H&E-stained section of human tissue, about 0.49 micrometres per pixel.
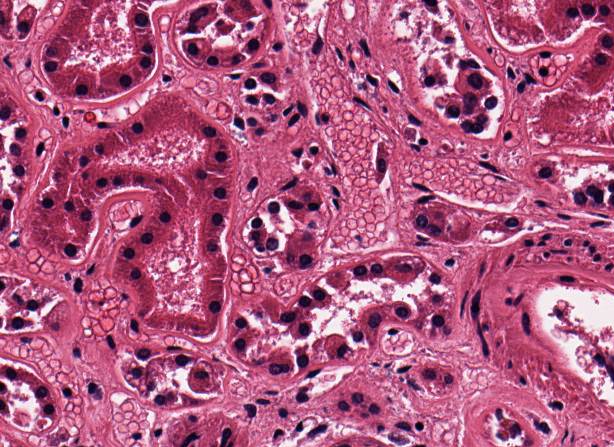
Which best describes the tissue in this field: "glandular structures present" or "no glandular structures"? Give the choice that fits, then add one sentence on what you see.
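Glandular structures present. The field is filled with closely packed tubules separated by only thin strands of stroma.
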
